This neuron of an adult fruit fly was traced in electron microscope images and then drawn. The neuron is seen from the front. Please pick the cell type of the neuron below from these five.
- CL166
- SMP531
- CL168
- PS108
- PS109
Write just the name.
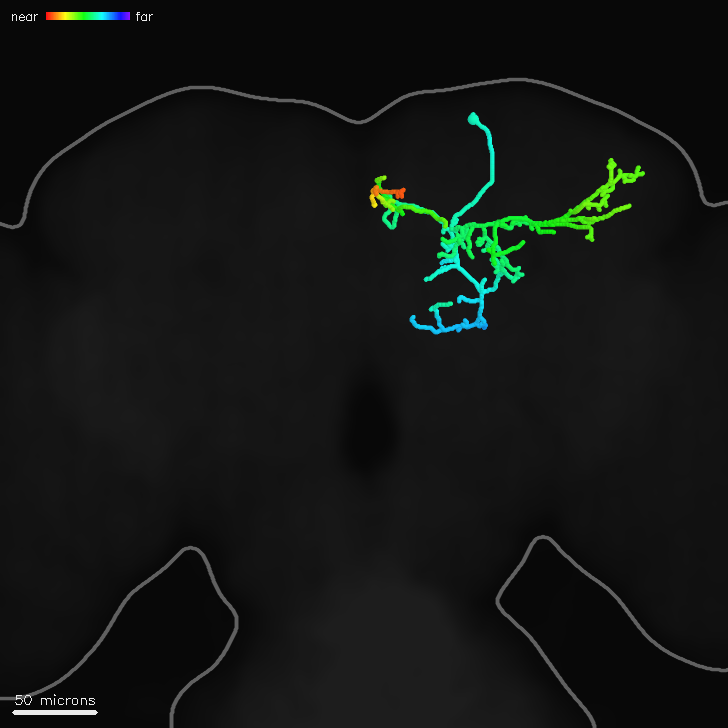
CL166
